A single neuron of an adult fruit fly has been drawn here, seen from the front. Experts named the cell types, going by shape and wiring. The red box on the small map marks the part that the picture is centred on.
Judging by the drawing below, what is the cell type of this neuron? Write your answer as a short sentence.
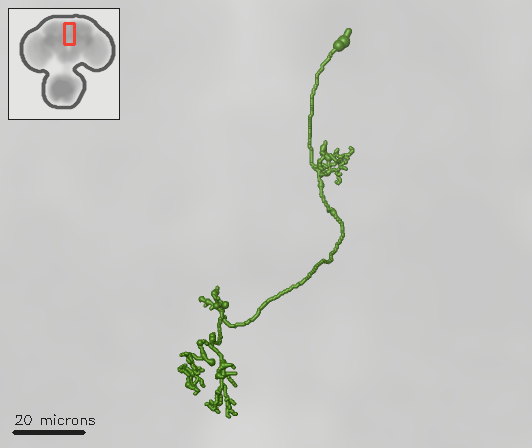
The cell type is PFNp_c.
